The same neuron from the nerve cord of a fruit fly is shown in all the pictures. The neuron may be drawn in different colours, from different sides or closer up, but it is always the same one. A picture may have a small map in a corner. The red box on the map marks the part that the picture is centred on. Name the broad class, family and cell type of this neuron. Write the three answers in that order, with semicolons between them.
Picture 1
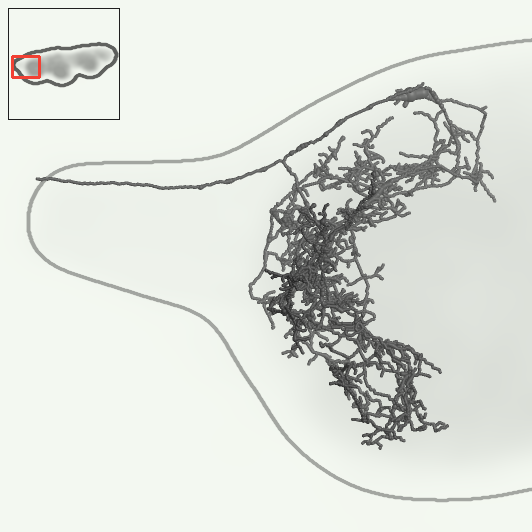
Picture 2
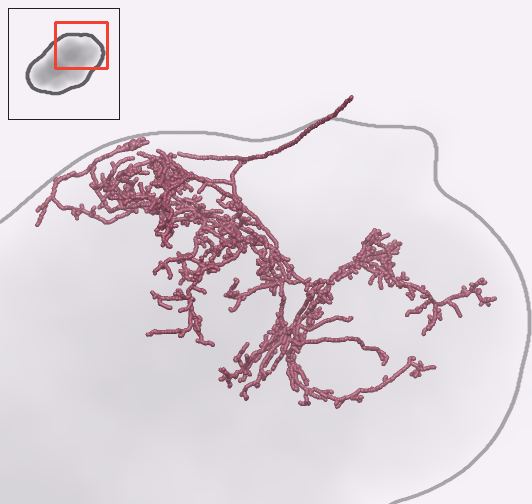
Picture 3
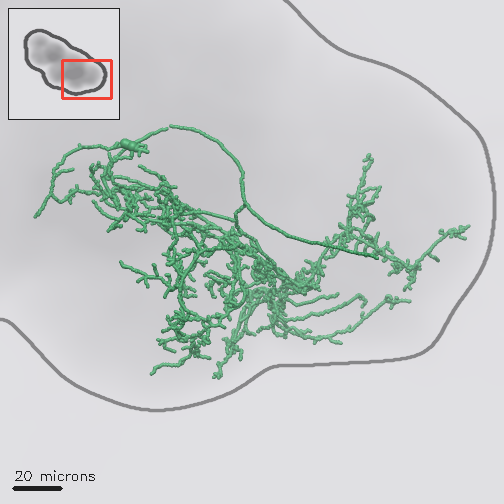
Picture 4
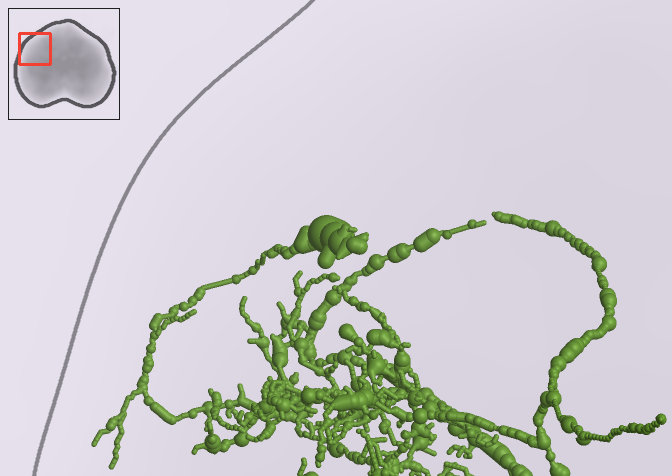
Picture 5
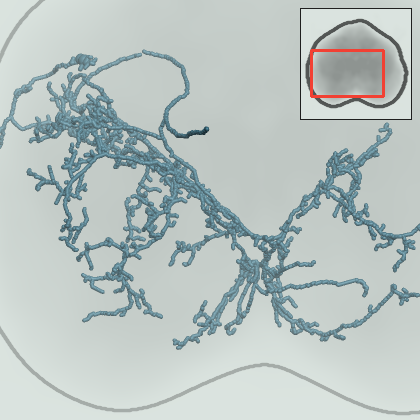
ascending neuron; hemilineage 19A; AN19A019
